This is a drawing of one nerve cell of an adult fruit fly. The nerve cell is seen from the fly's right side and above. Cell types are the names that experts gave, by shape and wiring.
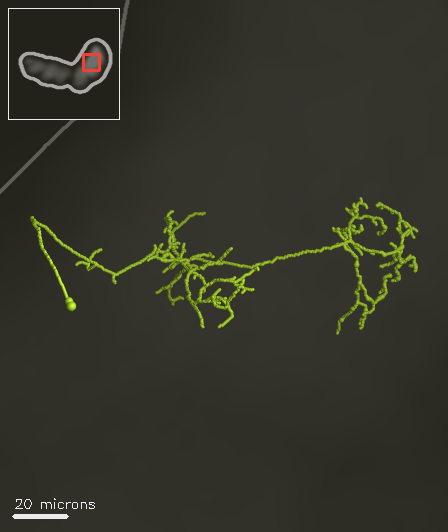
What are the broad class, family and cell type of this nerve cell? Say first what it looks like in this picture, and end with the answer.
Its cell body lies on the left of the picture. From left to right in the picture it spans about 150 microns. The picture shows dozens of branch ends. Its broad class is central-brain intrinsic neuron. The family is hemilineage SLPad1_posterior. It is of cell type SMP208.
